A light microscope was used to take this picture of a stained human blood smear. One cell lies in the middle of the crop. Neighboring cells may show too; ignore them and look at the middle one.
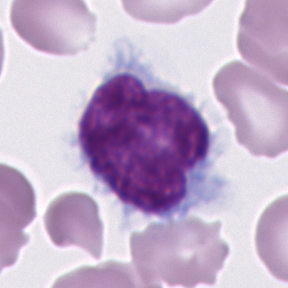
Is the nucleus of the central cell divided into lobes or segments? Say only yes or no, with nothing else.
No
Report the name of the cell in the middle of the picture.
hairy cell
